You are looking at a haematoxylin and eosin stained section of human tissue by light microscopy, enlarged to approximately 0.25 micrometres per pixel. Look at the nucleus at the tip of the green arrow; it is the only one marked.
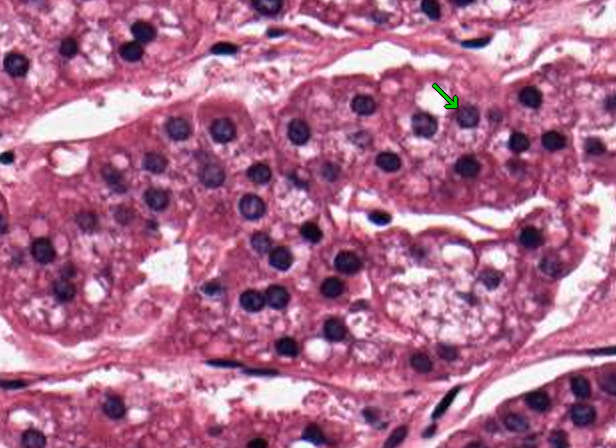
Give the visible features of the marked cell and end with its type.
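The nucleus is round, with a smooth, sharply defined edge. The nucleus sits near the middle of the cell, with cytoplasm around it on all sides. The cytoplasm is pink and finely bubbly, with many small pale vacuoles. The cell lies within a cluster of similar cells, near the cluster's upper edge, where a thin pink fibrous band with clear clefts separates it from the next cluster. This is an adrenal cortical cell.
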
